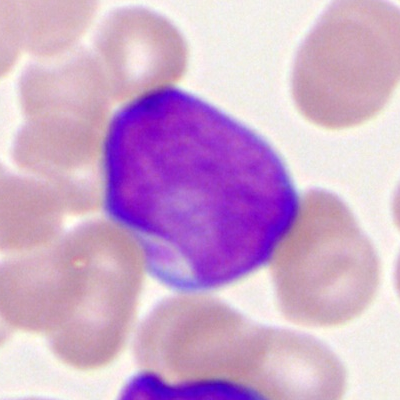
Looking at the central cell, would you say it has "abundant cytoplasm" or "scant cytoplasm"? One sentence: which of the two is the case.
This cell has scant cytoplasm, no more than a thin rim.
